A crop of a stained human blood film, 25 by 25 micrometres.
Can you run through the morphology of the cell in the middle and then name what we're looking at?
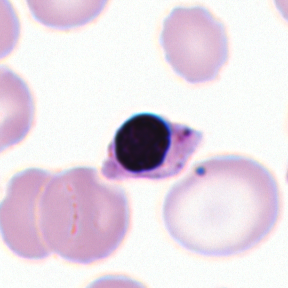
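Start with the outline: it is irregular, drawn out into a tapering point on the right. The nucleus sits off-centre, over toward the left, and you won't find any nucleoli in it. Just to the upper right of the nucleus, a few tiny dark purple dots lie in the cytoplasm. This is a normoblast.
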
